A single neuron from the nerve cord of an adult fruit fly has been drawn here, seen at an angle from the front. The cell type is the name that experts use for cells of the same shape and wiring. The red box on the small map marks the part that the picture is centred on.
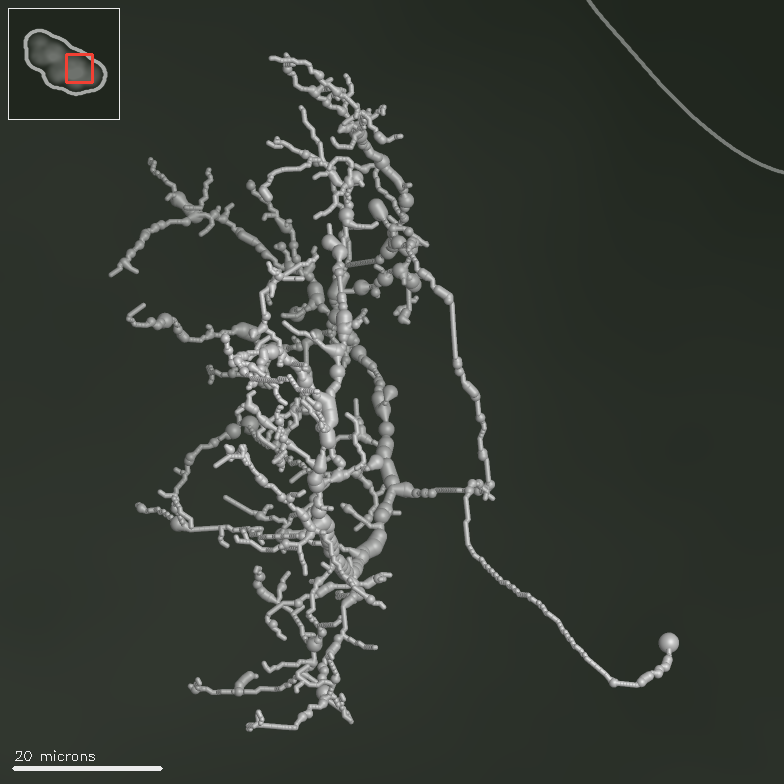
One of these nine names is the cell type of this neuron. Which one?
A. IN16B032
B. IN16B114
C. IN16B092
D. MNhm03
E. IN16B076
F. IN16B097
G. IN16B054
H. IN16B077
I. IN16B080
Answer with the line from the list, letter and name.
F. IN16B097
